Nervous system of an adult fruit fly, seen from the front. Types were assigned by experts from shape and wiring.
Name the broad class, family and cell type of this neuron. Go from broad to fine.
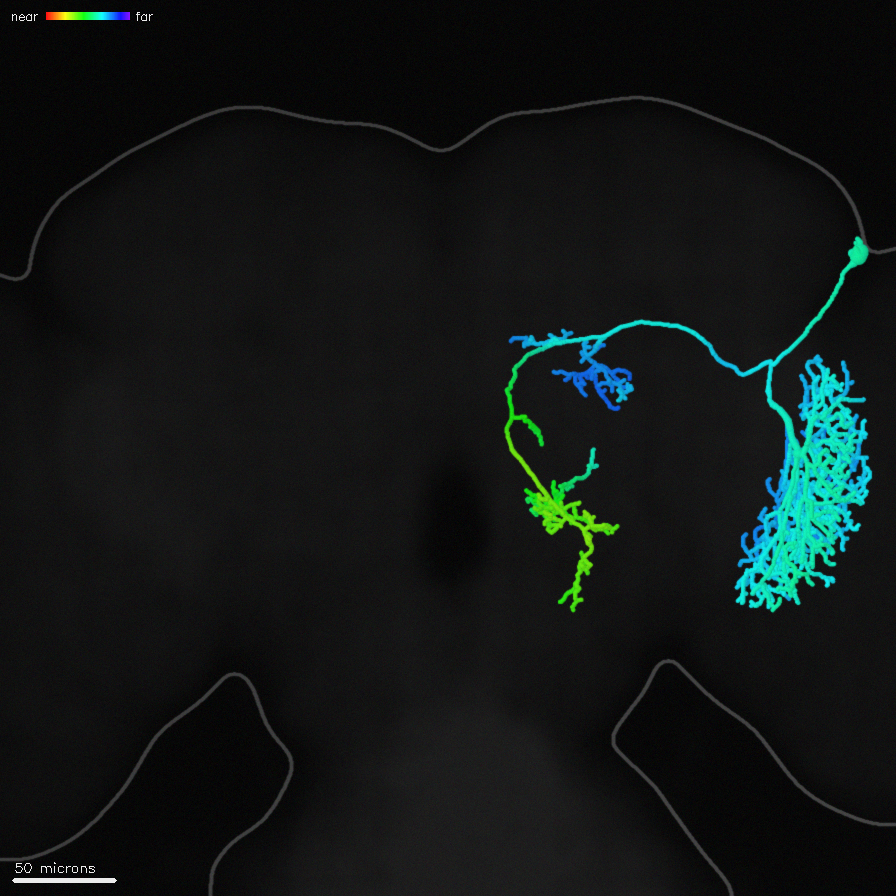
visual projection neuron; hemilineage LHl4_posterior; LT86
